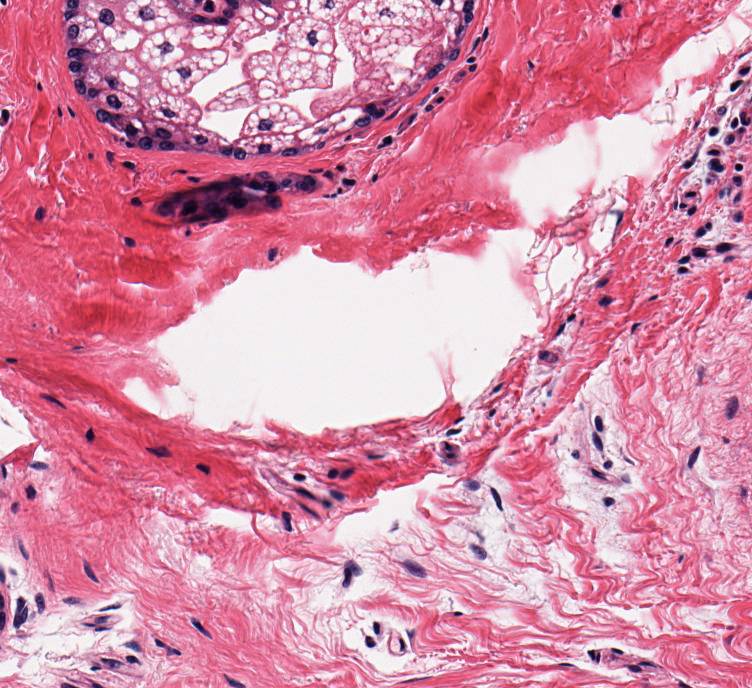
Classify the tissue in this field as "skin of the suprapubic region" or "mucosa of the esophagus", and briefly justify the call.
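This is skin of the suprapubic region. At the top of the field lies a lobule whose cells have pale, bubbly, multivacuolated cytoplasm. The lobule's small dark nuclei are most crowded along its outer rim. In the lower half, the collagen bundles run in wavy lines. Sparse spindle-shaped nuclei are scattered through the stroma.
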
